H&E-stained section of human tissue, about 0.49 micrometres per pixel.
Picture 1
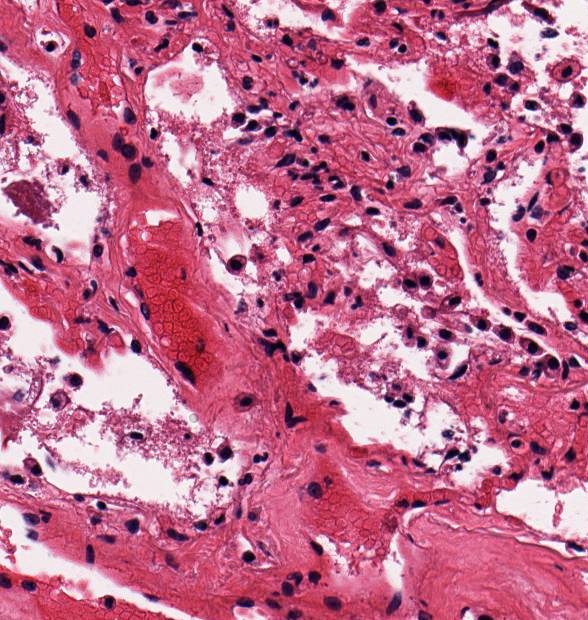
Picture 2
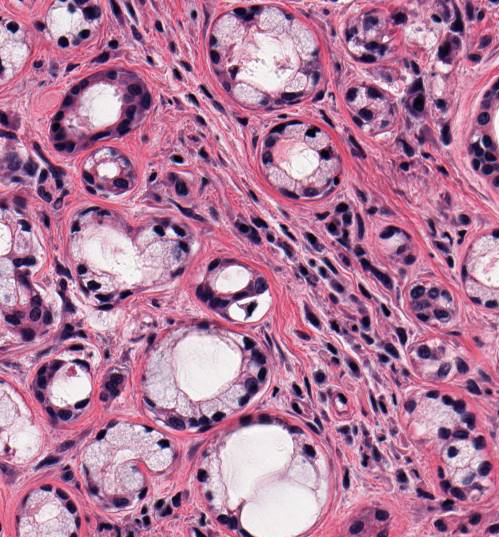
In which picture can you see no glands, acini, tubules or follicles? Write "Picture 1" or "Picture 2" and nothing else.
Picture 1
